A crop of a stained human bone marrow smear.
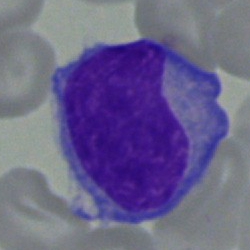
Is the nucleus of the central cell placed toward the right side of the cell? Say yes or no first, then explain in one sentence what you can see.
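No. The nucleus sits toward the left side of the cell, with most of the cytoplasm on the right.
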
